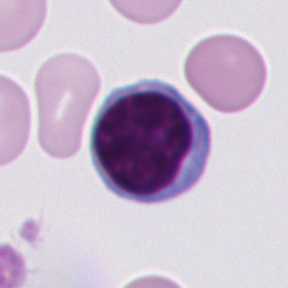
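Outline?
Round, smooth.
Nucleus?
Fills most of the cell.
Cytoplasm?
Thin rim, widest on the right; no granules.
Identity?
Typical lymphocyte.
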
